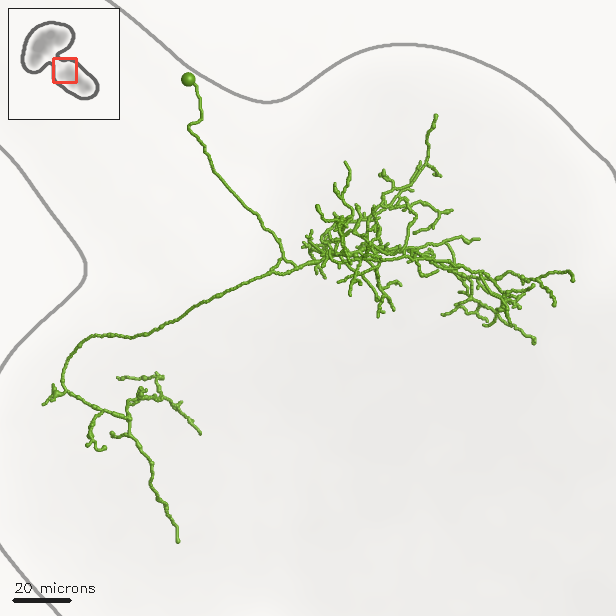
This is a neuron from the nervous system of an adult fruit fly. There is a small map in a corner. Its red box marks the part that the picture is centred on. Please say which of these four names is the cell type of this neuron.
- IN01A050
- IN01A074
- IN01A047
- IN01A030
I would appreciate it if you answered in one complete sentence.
Typed by cell type, the neuron is IN01A047.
